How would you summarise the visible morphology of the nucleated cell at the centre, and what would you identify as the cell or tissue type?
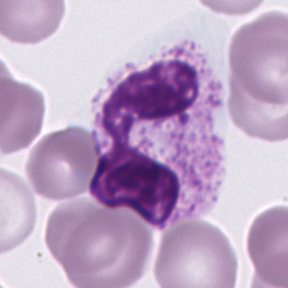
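Neither lobe shows a nucleolus that I can make out. Many small pink-violet granules fill the cytoplasm, each a distinct dot rather than a fine haze. They run right to the edge, so the outline looks ragged. I'd call it a segmented neutrophil.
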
